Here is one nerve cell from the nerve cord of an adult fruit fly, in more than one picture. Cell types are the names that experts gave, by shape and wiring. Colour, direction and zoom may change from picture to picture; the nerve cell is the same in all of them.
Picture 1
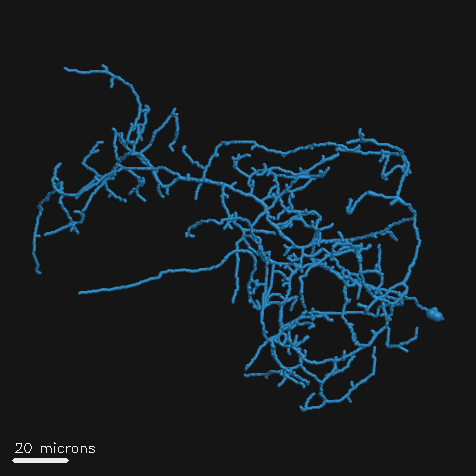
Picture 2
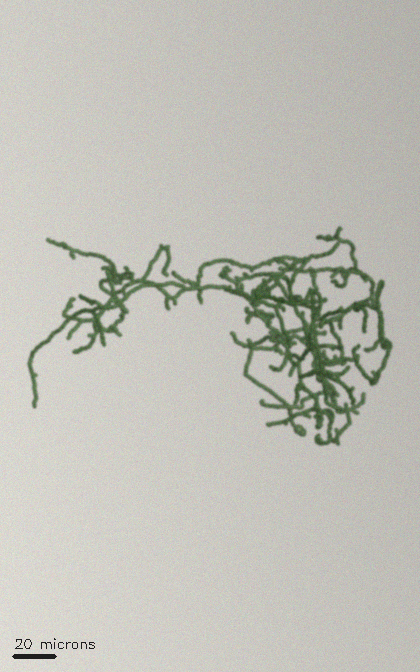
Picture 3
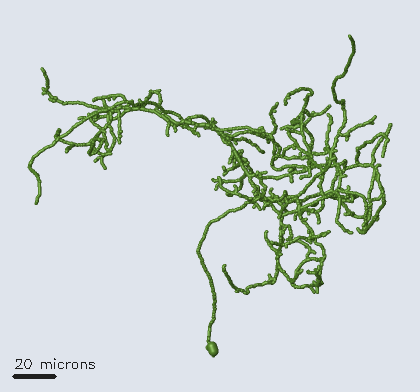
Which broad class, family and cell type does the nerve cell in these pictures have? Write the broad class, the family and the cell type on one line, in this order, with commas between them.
nerve-cord intrinsic neuron, hemilineage 04B, IN04B012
